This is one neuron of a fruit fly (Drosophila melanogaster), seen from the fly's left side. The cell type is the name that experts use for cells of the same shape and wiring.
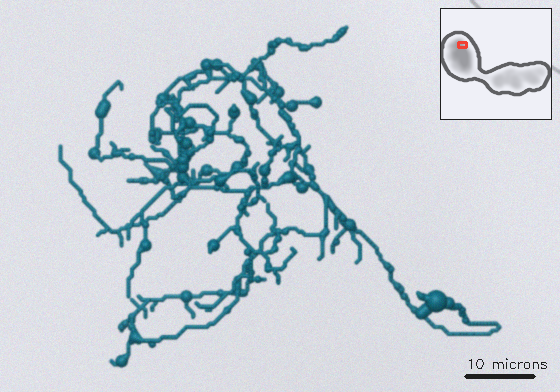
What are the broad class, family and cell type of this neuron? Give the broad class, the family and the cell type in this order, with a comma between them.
central-brain intrinsic neuron, hemilineage LHp1, CB1219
